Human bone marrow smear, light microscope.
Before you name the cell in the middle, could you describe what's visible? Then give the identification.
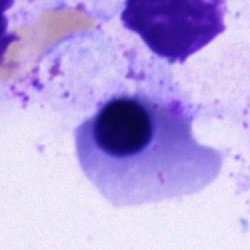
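Nucleus off-centre, toward upper left. No nucleoli visible. Cytoplasm abundant, pale lavender-blue, largely granule-free. Erythroblast.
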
